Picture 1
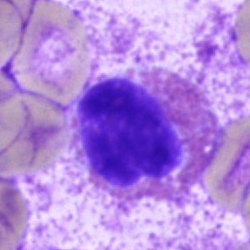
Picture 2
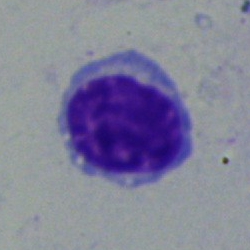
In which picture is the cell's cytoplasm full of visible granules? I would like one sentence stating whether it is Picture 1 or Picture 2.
The cell of picture 1 has a cytoplasm rich in visible granules.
